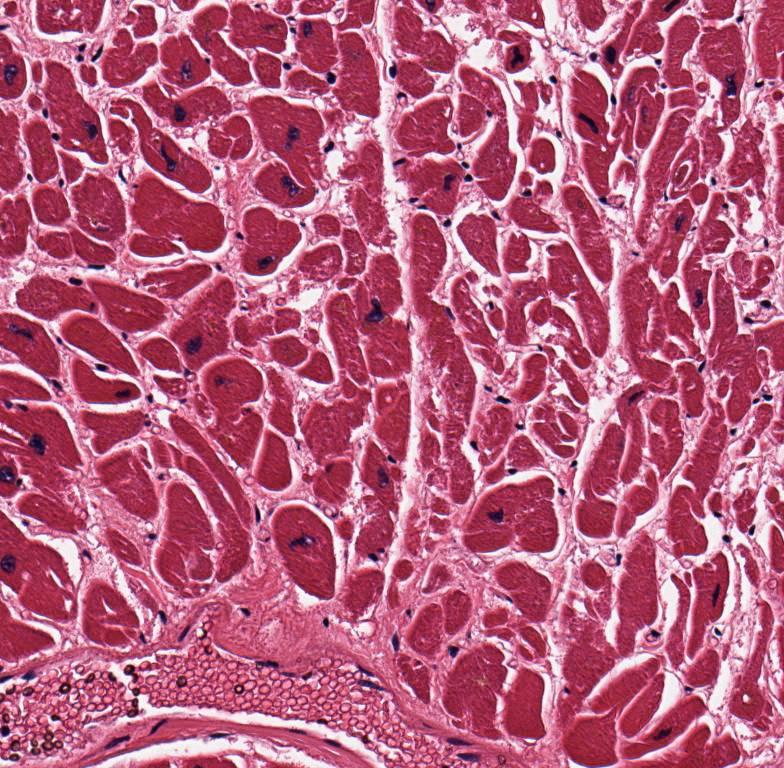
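Left ventricle of the heart. Muscle fibres fill nearly the whole field, mostly cut across or obliquely. A fibre's nucleus, where seen, is single and central. Between fibres, pale loose connective tissue carries small dark elongated nuclei. Bottom left: a vessel packed with red blood cells.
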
